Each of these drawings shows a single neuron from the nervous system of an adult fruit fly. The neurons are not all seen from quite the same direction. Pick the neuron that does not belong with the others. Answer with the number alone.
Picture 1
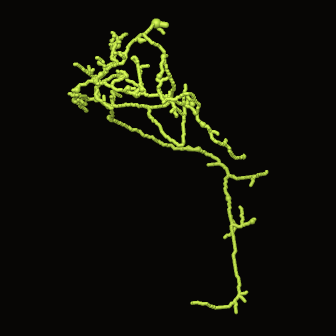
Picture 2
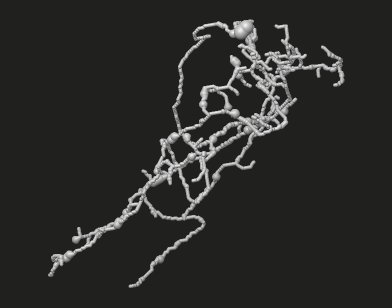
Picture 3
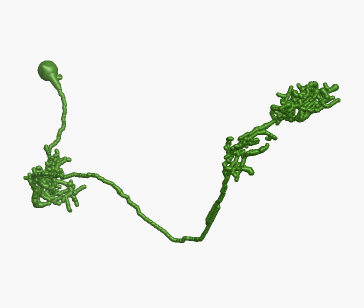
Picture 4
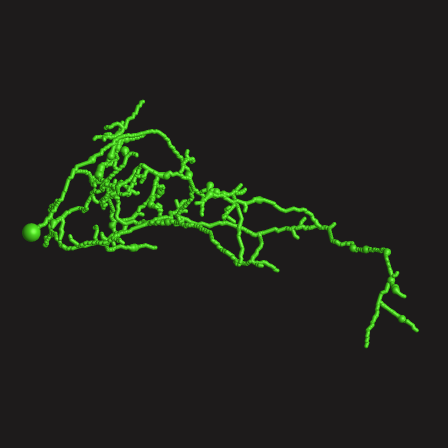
3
